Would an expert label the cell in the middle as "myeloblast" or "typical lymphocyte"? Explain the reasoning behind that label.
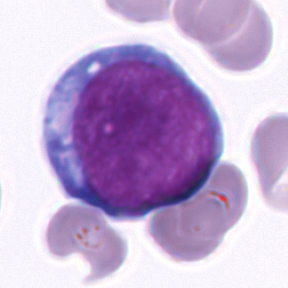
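This is a myeloblast. The deciding feature is the chromatin, which is finely granular and evenly spread across the nucleus.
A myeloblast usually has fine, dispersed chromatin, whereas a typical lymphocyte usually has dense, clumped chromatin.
The cytoplasm is stained a deep blue and forms its widest rim as a crescent on the left side of the nucleus. A single small clear spot lies in the cytoplasm near the top of the cell.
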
